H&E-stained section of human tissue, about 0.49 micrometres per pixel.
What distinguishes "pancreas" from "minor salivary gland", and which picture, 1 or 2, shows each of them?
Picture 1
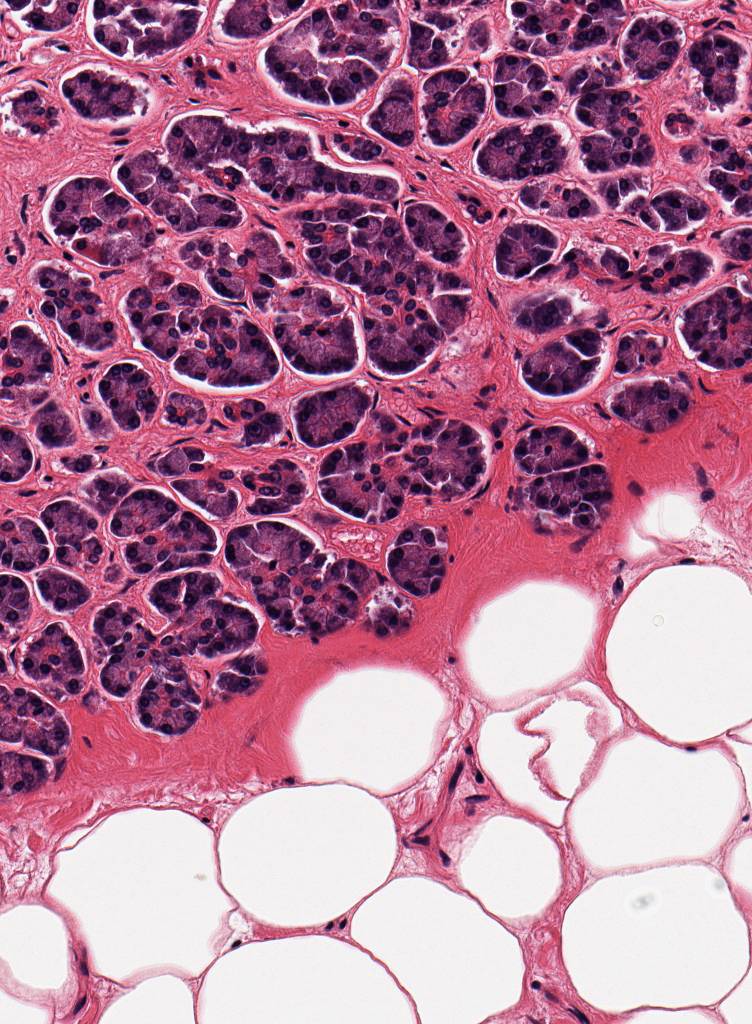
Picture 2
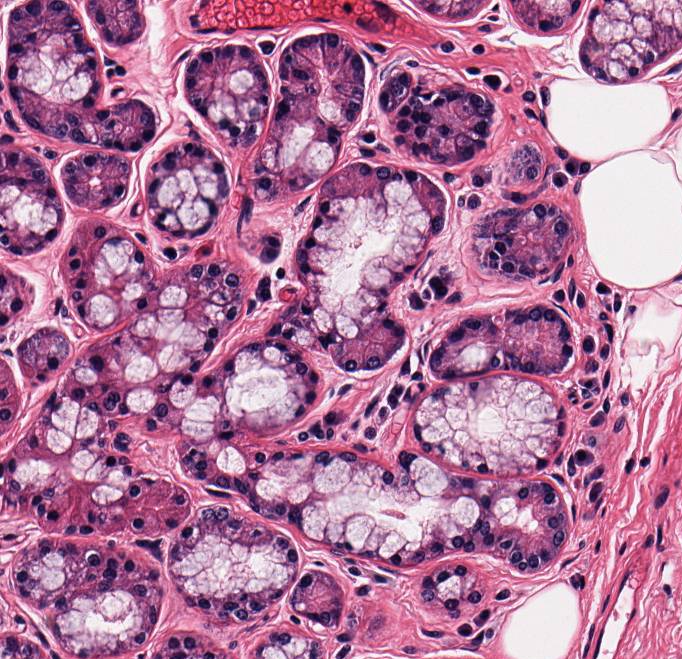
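Picture 1: pancreas. Picture 2: minor salivary gland. Pic 1: closely packed glandular acini fill the upper and left part; fat lower right. Acini are rounded clusters of pyramidal cells around tiny, barely visible central lumens. Acinar cytoplasm dark purple, granular; nuclei round, dark, towards the cell base. Pic 2: closely packed rounded and elongated glandular units, thin connective tissue strands between. Most units lined by mucous cells with pale, foamy, finely vacuolated cytoplasm; nuclei small, dark, pressed against the cell base. Some units, mainly toward the right, consist largely of cells with purple granular cytoplasm and round nuclei instead of pale mucous cytoplasm.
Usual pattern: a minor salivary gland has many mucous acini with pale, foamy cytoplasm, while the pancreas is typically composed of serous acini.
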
